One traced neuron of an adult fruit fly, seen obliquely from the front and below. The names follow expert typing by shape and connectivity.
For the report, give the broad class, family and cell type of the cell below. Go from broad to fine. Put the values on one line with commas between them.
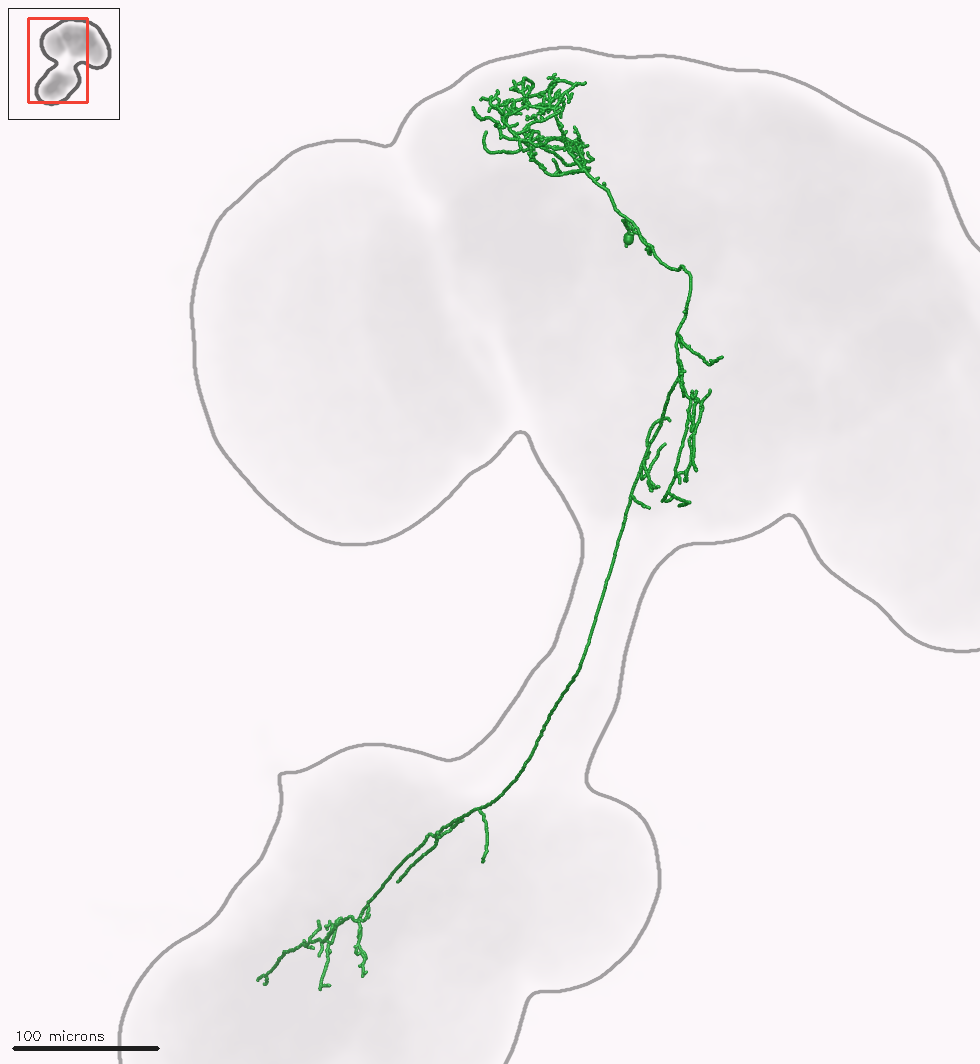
descending neuron, DNp, DNp24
